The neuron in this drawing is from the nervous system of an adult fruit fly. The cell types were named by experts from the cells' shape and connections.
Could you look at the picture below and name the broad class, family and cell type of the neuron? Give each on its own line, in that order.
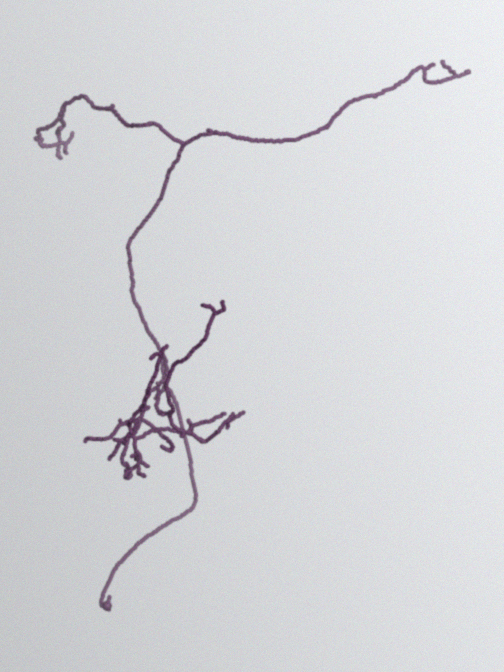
nerve-cord intrinsic neuron
hemilineage 08B
IN08B104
